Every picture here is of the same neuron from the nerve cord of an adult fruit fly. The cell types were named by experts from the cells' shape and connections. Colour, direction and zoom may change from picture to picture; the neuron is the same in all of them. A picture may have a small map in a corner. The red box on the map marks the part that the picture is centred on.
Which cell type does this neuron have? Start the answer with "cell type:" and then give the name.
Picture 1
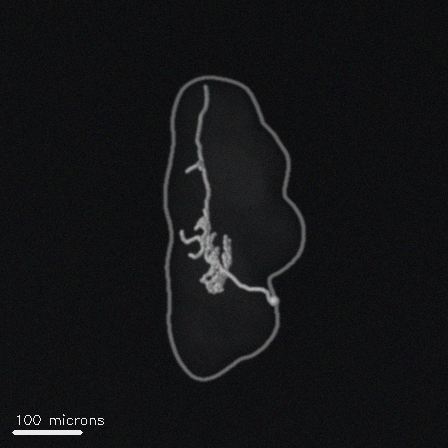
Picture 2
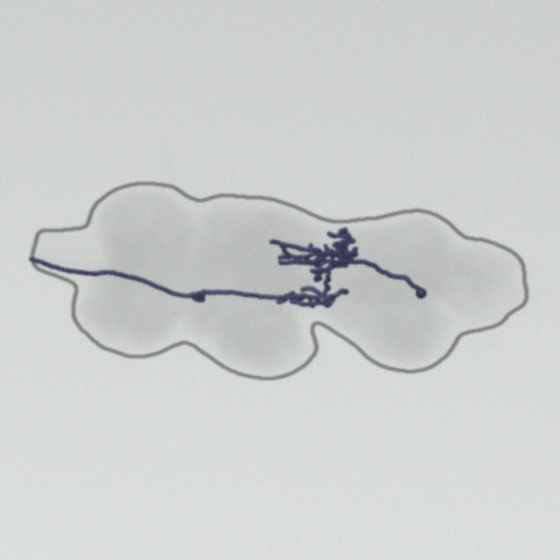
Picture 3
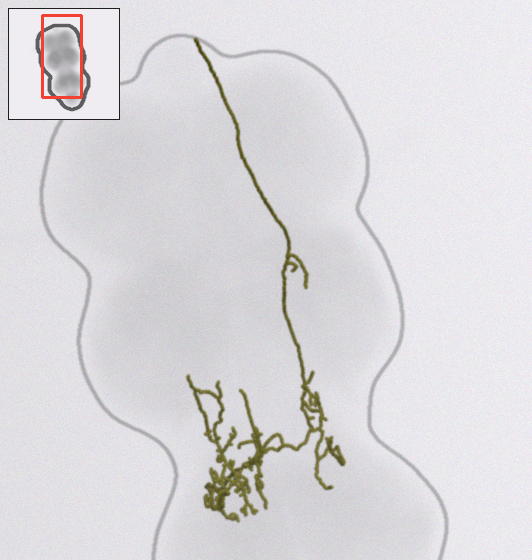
cell type: AN07B043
